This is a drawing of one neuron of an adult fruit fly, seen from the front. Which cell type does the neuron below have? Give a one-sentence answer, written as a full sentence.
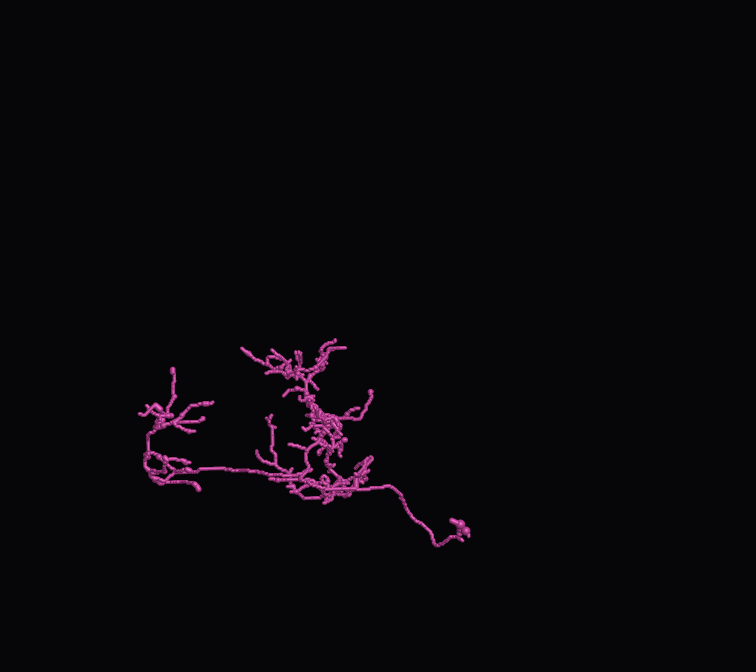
As its cell type, this neuron has IN14A023.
